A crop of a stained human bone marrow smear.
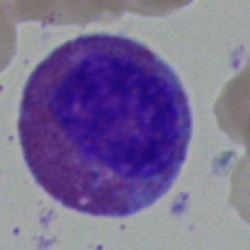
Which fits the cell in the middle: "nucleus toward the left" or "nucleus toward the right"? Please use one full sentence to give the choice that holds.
To the left of the nucleus lies the bulk of the cytoplasm.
